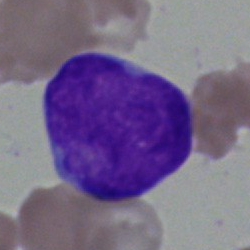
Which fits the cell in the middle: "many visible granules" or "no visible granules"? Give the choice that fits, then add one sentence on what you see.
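No visible granules. No granules are visible in the cytoplasm.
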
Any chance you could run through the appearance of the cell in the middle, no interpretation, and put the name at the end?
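Outline rounded, a few gently angular corners. Nucleus fills almost the whole cell. Blue cytoplasm only as a very thin rim at the edge. Chromatin fine, evenly mottled in lighter and darker purple. Blast.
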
